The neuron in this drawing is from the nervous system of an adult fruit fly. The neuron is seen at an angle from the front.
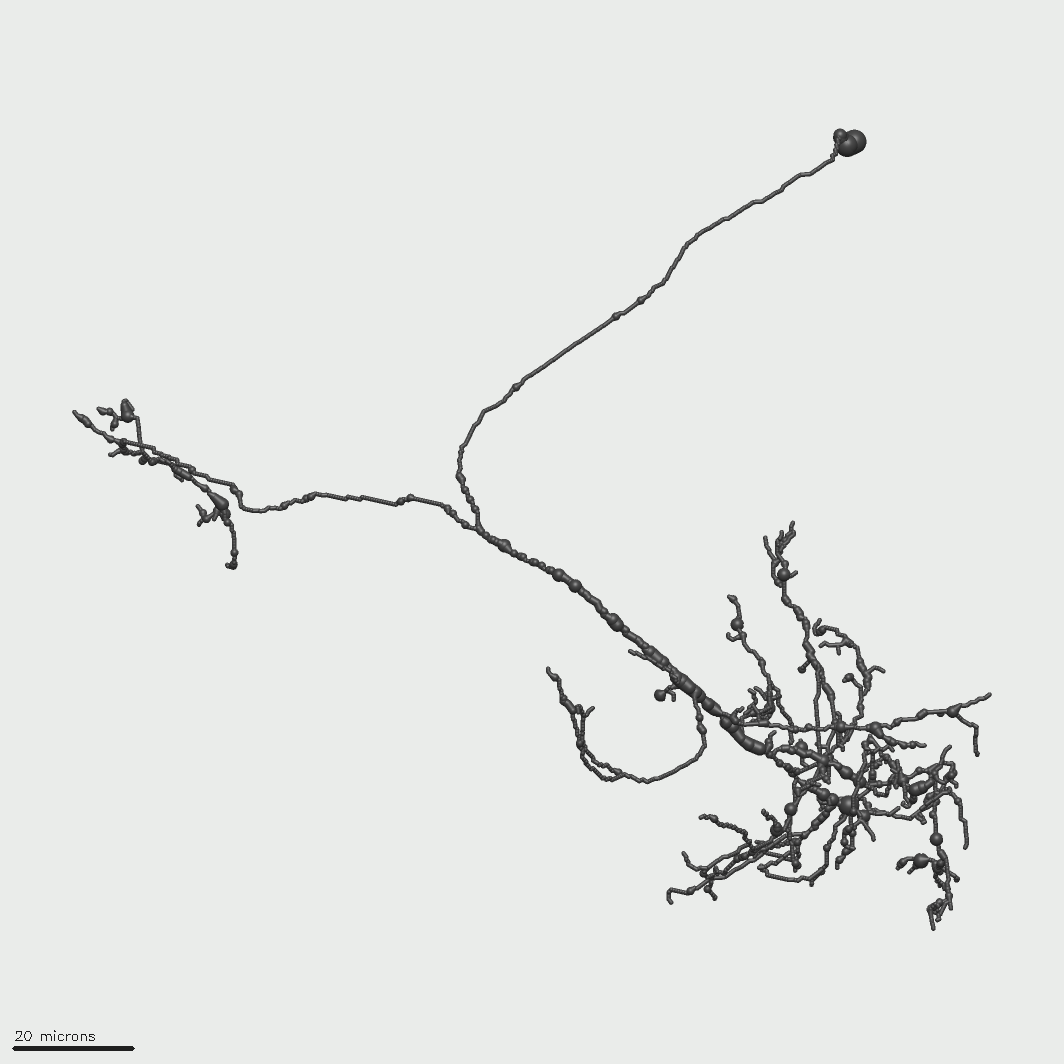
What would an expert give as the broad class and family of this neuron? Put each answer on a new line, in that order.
central-brain intrinsic neuron
hemilineage VLPp2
